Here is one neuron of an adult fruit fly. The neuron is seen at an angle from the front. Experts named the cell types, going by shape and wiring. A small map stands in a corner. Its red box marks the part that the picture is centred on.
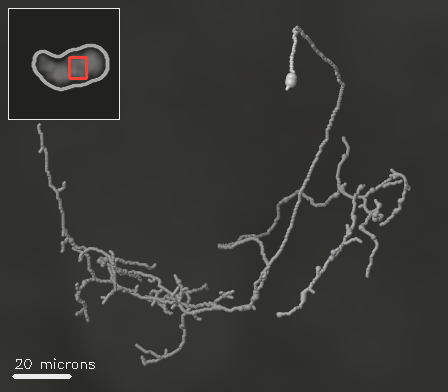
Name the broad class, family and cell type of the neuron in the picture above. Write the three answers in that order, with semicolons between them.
central-brain intrinsic neuron; hemilineage WEDd1; CB3316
